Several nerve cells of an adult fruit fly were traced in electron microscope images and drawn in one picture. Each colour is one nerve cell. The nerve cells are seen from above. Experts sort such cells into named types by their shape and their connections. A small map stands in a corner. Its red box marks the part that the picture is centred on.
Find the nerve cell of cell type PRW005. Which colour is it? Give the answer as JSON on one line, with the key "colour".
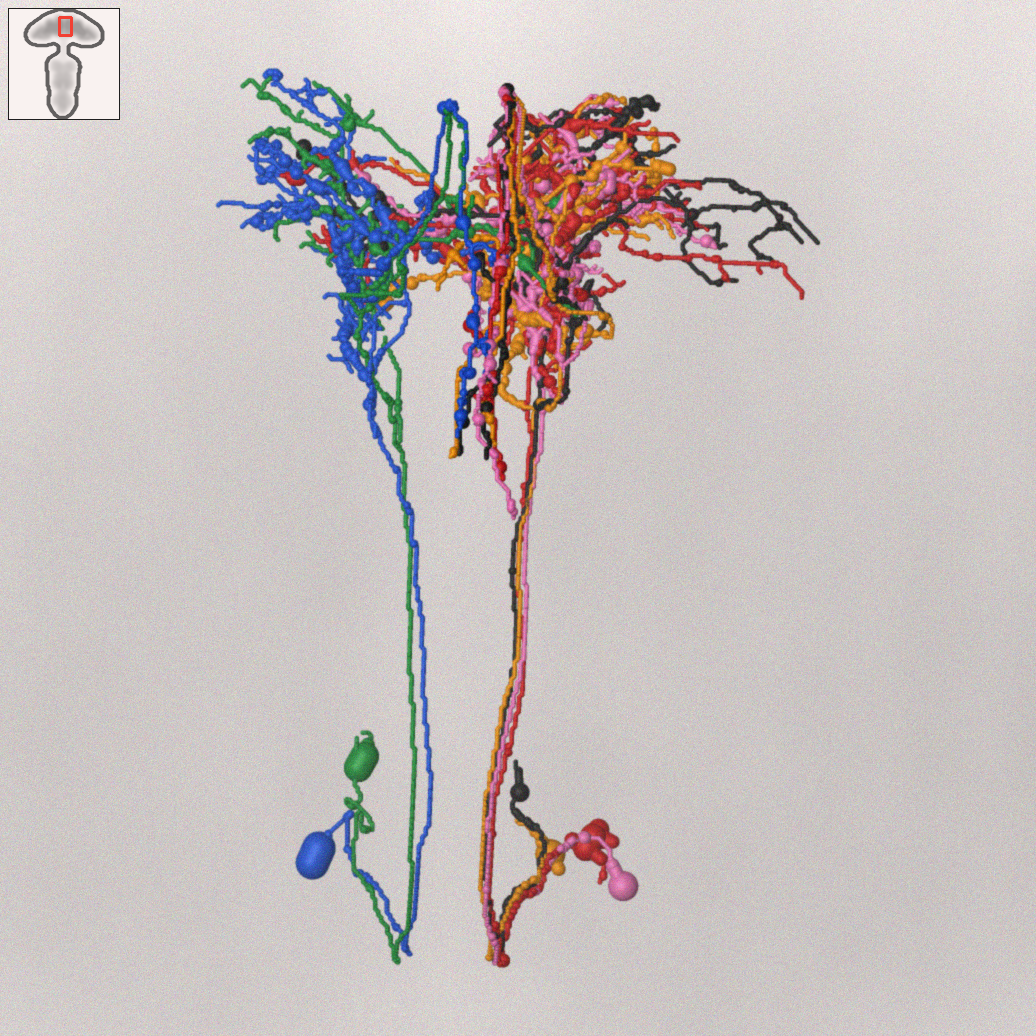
{"colour": "black"}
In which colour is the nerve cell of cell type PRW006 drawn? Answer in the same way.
{"colour": "green"}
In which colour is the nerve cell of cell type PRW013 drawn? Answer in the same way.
{"colour": "pink"}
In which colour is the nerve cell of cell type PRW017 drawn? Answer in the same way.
{"colour": "blue"}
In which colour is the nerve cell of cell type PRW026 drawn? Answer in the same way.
{"colour": "orange"}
